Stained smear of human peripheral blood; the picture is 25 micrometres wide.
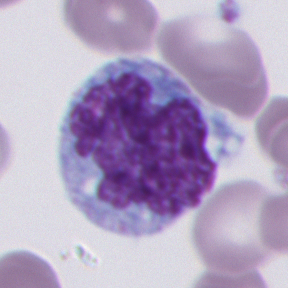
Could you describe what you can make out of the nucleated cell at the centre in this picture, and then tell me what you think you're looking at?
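In outline the cell is roughly round, though a stretch on the right side is ragged and uneven. Its chromatin is dark purple, gathered into coarse clumps separated by paler streaks. The cytoplasm contains no coarse, distinct granules, but a few small clear spots lie toward its lower left. It is a monocyte.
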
